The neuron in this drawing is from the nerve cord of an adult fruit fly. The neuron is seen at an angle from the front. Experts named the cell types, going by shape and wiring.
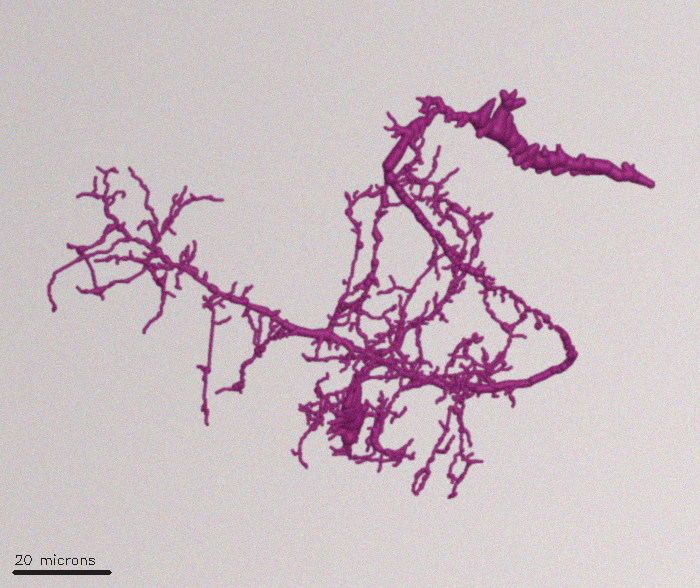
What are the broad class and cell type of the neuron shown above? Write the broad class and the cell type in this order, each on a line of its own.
motor neuron of the nerve cord
STTMm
